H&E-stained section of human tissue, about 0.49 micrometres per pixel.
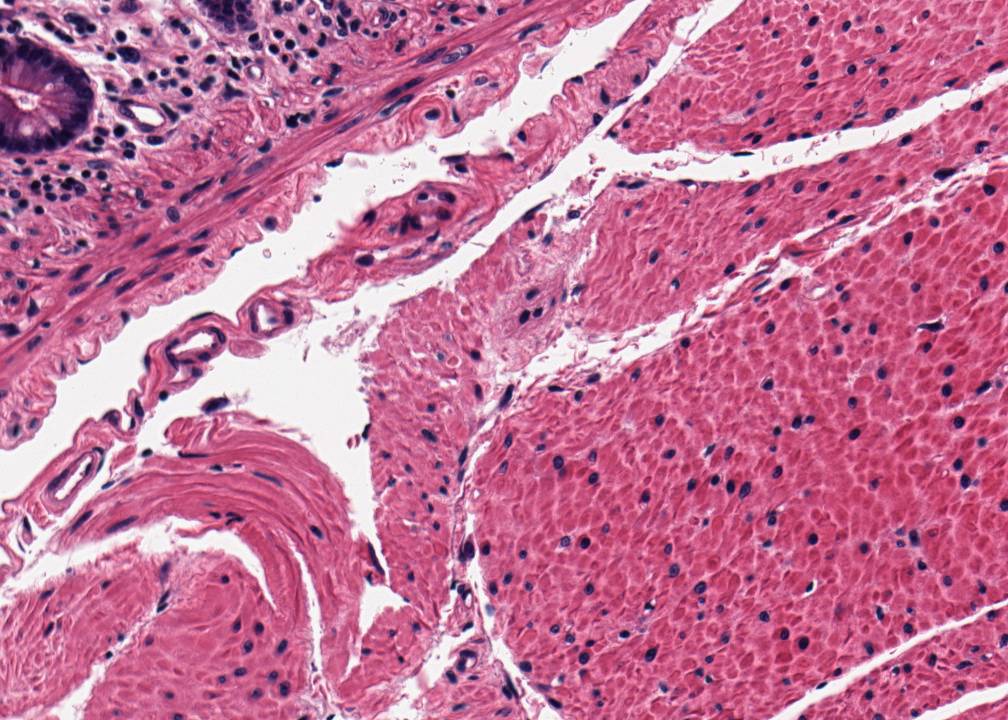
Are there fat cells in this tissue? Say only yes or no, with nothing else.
No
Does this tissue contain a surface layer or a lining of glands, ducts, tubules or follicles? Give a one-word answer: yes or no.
Yes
